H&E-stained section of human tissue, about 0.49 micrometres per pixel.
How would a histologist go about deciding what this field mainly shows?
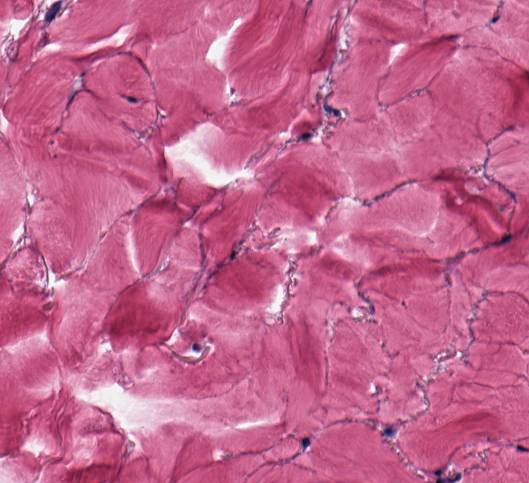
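This one is dermis. There are only a few nuclei, and they lie at the edges of the fibres, not in their centres.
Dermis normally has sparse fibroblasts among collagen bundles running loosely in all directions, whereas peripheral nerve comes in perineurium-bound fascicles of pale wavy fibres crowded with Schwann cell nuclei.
No fat cells show anywhere, and there's no epithelium or glands either.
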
